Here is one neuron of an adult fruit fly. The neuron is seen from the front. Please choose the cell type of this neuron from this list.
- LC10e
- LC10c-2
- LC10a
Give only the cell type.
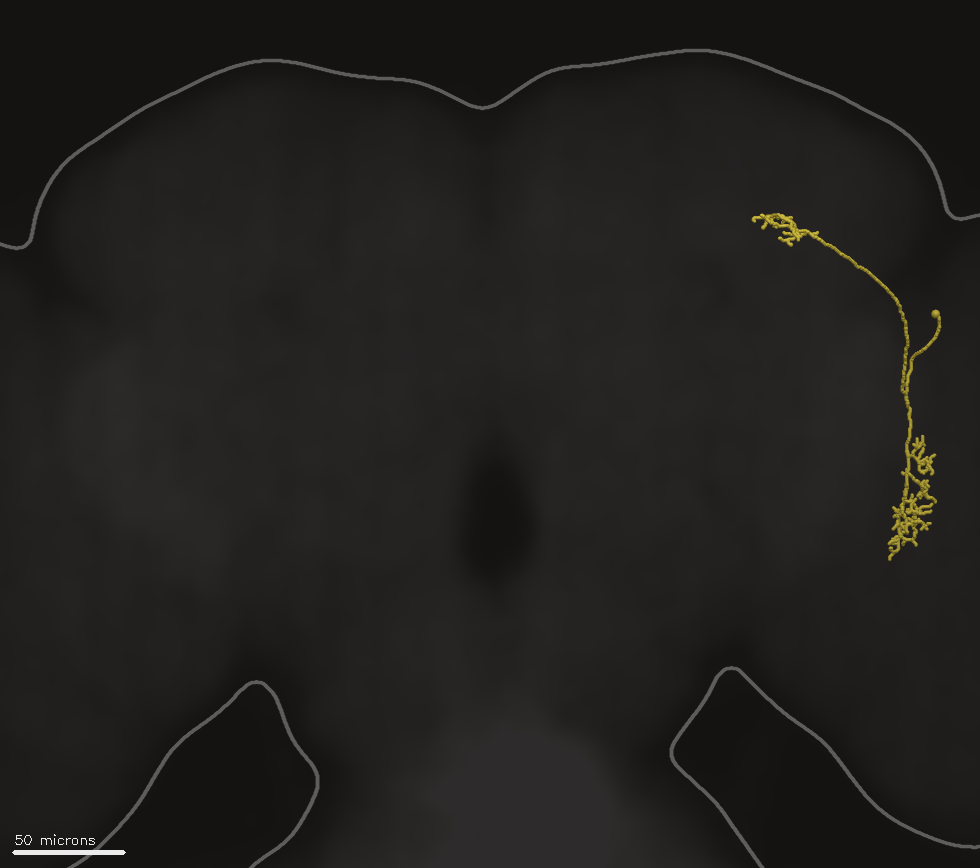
LC10e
